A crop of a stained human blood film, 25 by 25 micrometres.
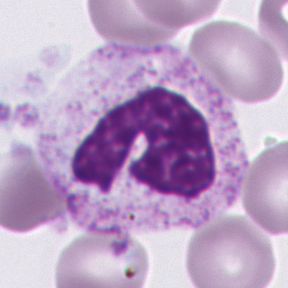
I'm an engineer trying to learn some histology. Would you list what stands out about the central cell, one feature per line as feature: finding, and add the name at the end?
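Nucleus: one unsegmented mass bent into a horseshoe, notch opening toward lower left
Nucleoli: none visible
Granules: fine, lilac-purple, scattered throughout cytoplasm
Border: frayed on left side, granules scattered beyond it
Name: band neutrophil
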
